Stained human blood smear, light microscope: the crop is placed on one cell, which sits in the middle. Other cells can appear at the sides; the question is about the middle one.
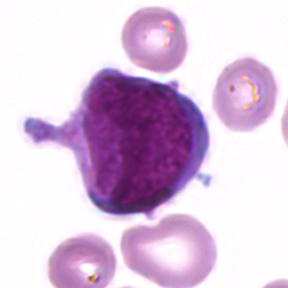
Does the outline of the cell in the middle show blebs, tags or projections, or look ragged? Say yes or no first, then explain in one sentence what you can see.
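Yes. A ragged, tail-like strand of pale cytoplasm projects from the left side of the cell.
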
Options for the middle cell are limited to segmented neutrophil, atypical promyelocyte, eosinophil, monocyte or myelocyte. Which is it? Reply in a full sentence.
On this slide crop, the central cell is an atypical promyelocyte.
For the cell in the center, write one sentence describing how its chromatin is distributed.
There is no coarse clumping; the chromatin stays fine throughout.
